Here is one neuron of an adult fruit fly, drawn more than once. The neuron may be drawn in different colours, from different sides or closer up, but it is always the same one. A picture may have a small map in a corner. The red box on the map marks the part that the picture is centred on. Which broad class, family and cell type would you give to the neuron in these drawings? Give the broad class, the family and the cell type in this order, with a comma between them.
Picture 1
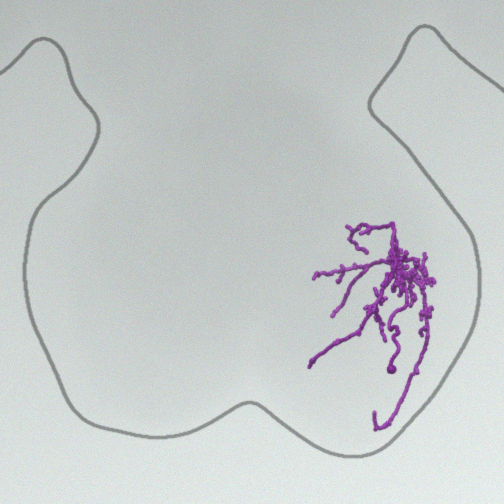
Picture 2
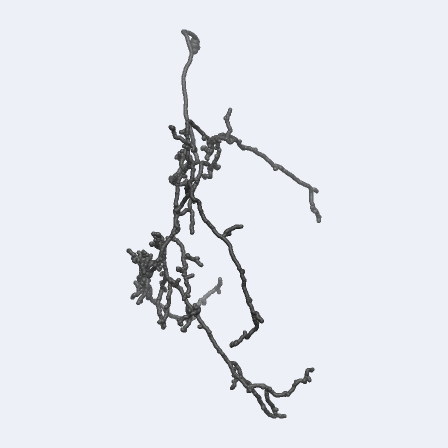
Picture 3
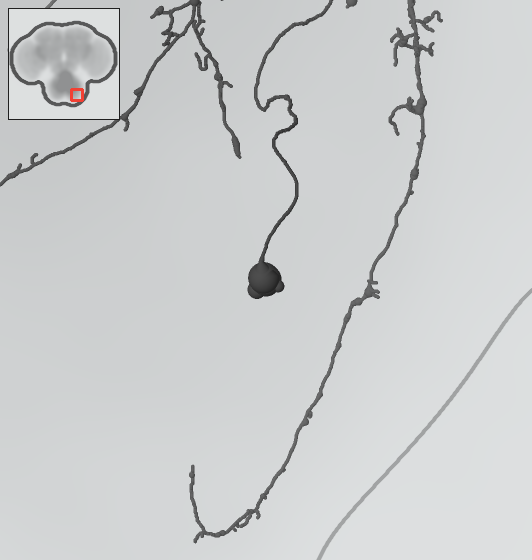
nerve-cord intrinsic neuron, hemilineage 16B, IN16B090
